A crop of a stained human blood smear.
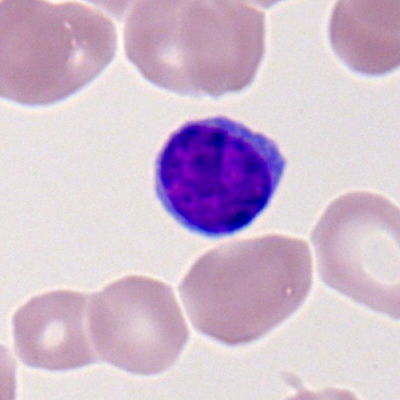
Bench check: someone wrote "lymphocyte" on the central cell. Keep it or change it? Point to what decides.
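Chromatin: dense, coarsely clumped, deep purple. Cytoplasm: a scant rim of pale blue, no granules. No vacuoles in the cell. A red cell lies just below, nearly touching the lower edge.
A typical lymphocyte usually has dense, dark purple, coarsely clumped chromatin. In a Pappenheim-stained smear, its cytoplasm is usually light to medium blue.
Both points match this cell.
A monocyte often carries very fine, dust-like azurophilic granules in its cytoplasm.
None are seen here, which counts against monocyte. Verdict: lymphocyte fits.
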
